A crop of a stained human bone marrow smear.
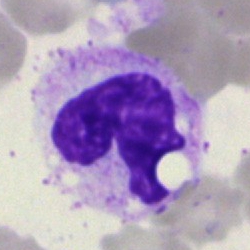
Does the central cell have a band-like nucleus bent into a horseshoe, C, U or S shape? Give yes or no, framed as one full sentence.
Yes, the nucleus has been drawn out into a curved band lacking separate lobes.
